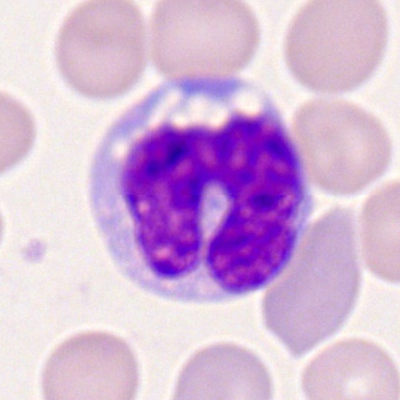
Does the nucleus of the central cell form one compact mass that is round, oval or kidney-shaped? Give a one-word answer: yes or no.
No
